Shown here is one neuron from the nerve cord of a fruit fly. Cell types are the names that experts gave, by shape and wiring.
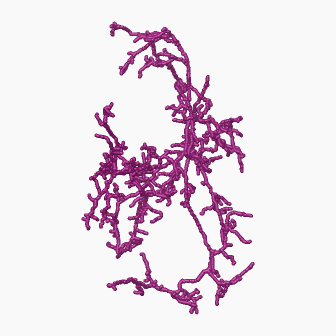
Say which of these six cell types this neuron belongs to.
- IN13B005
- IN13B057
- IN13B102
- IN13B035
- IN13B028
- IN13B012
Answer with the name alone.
IN13B028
